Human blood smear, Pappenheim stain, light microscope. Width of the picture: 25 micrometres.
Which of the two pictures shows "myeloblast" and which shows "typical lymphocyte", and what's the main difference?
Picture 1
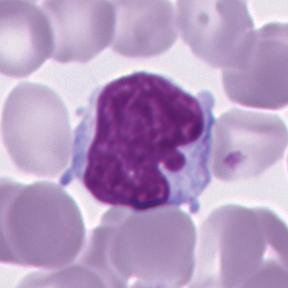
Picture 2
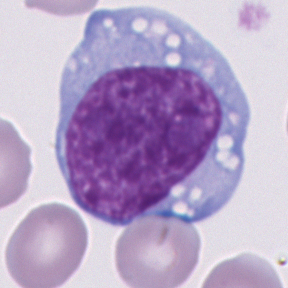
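The first picture is the typical lymphocyte, and the second is the myeloblast. Begin with the chromatin in picture 1: it is dark purple and clumped rather than smooth.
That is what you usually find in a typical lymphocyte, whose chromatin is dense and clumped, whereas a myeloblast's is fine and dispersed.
Its nucleus has a deep notch on the lower right side. The cytoplasm there is pale blue without visible granules, and the cell edge carries several small blunt projections. Now turn to picture 2, where the outline is irregular, with gentle bulges instead of a smooth round edge. Its nucleus is oval, and several small, round, clear vacuoles sit scattered in the cytoplasm. Red cells touch the cell in both pictures: on several sides in picture 1, along the lower edge in picture 2.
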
